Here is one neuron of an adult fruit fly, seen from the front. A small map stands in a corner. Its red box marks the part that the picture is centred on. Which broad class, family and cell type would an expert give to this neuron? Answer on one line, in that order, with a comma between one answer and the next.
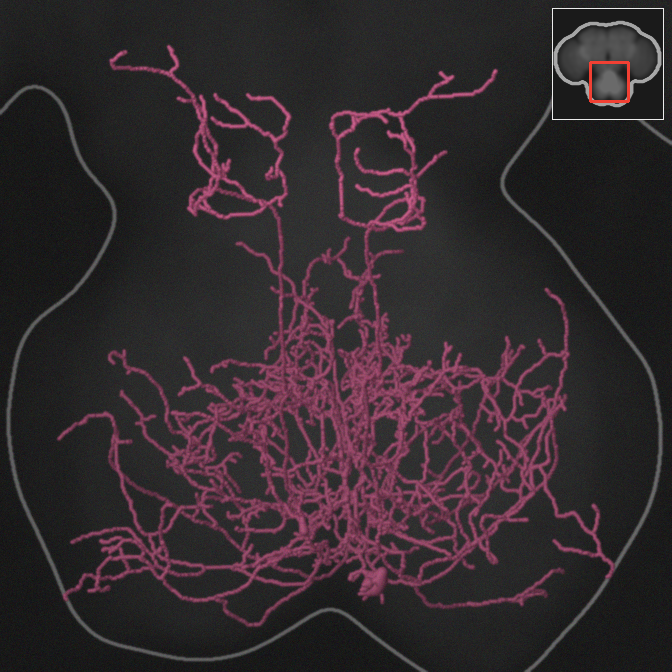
ascending neuron, hemilineage 00A, AN00A002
